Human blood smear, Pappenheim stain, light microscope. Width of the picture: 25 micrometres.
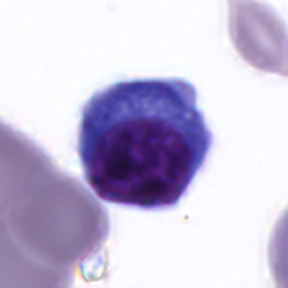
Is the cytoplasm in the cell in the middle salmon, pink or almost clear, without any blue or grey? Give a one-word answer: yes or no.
No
